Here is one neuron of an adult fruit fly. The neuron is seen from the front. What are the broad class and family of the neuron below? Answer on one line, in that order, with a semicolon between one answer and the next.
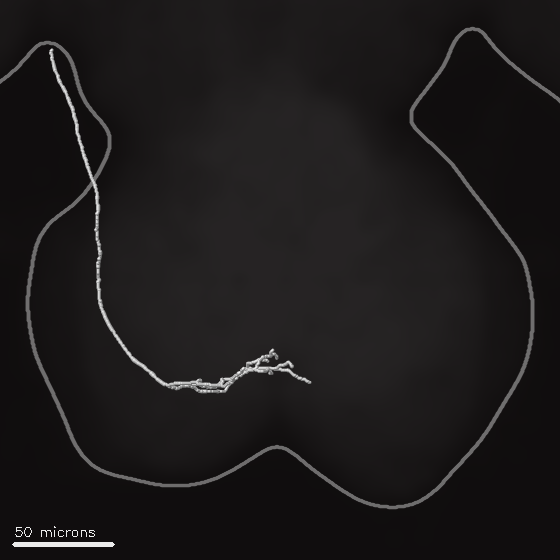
sensory neuron entering the nerve cord; class mechanosensory tactile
